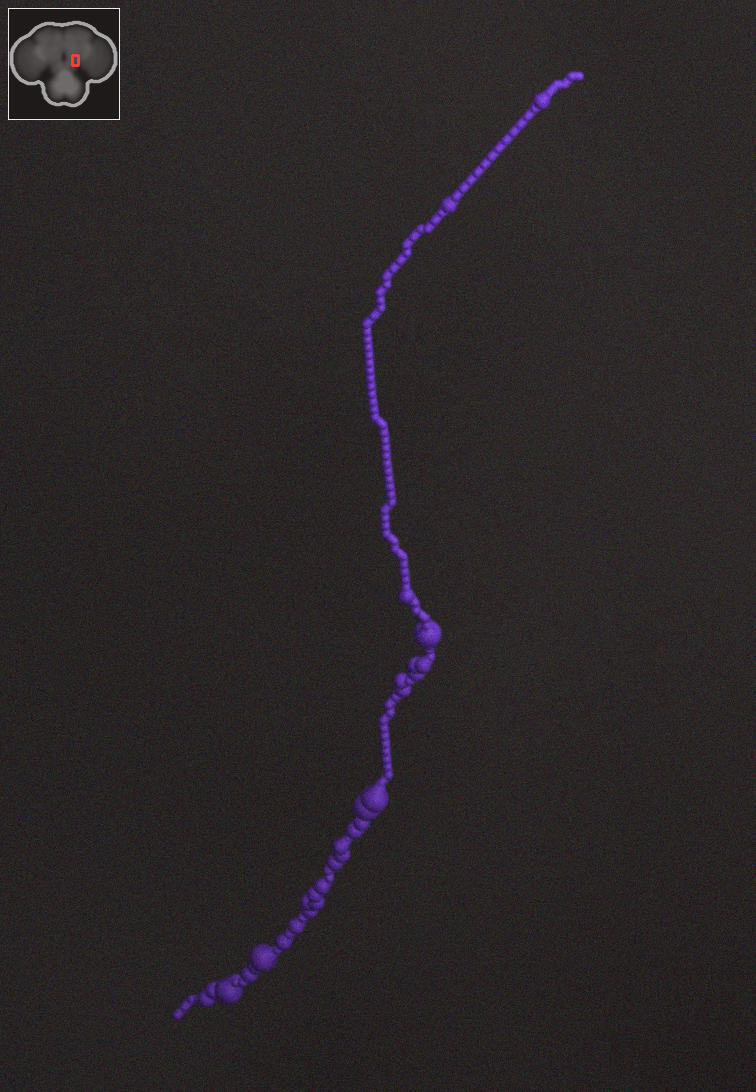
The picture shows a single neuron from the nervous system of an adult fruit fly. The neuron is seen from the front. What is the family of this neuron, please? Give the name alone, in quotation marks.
"class mechanosensory"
